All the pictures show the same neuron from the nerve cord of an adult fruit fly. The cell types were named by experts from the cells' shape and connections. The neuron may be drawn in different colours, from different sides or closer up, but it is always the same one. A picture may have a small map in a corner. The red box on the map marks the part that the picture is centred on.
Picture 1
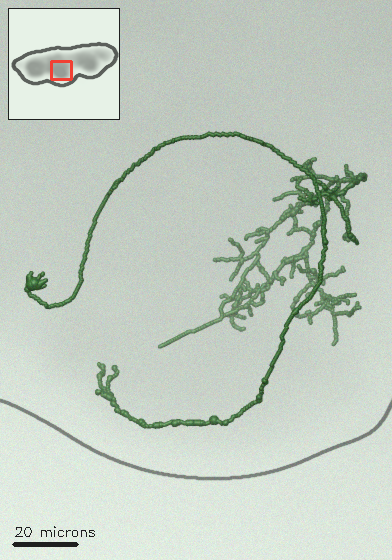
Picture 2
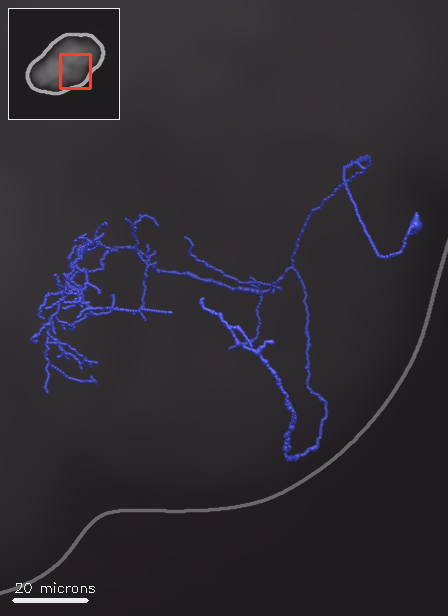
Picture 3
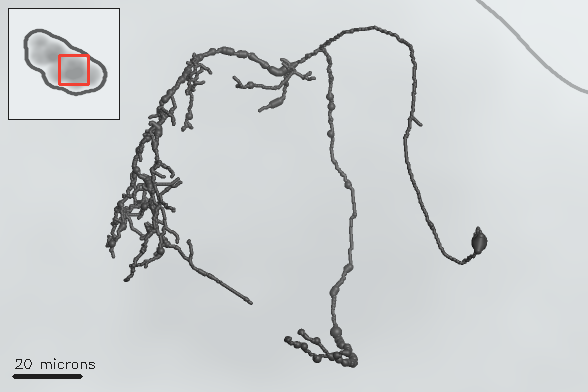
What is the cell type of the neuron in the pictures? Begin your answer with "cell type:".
cell type: IN08A041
